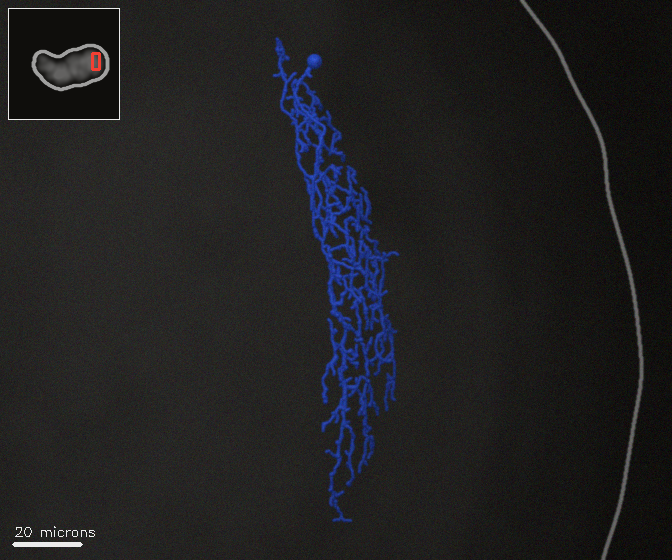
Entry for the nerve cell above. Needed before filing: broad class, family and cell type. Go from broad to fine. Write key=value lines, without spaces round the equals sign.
broad_class=optic-lobe intrinsic neuron
family=Pm
cell_type=Pm7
